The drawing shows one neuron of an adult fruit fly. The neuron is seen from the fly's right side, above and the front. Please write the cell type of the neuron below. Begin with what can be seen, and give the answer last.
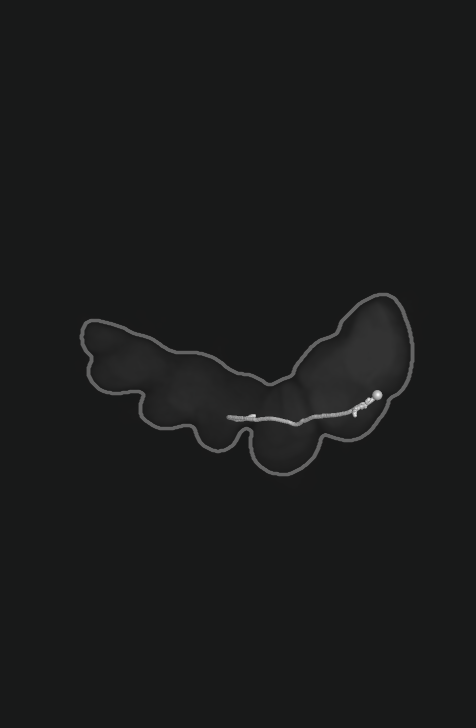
In this view it is more than twice as wide as it is tall. Its broad class is sensory neuron ascending to the brain. The cell type is LgAG6.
